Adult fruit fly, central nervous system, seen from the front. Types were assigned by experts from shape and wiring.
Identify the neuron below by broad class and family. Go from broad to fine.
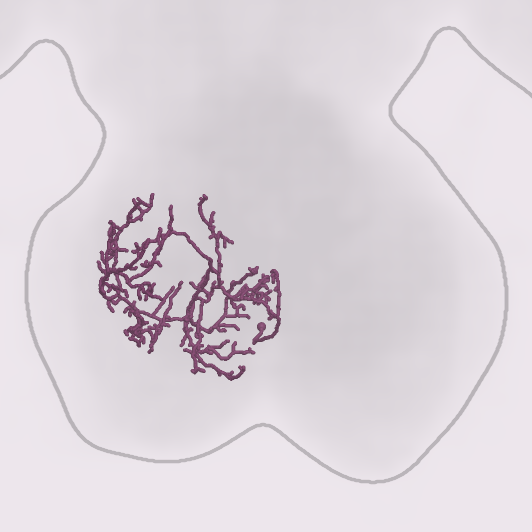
nerve-cord intrinsic neuron; hemilineage 04B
